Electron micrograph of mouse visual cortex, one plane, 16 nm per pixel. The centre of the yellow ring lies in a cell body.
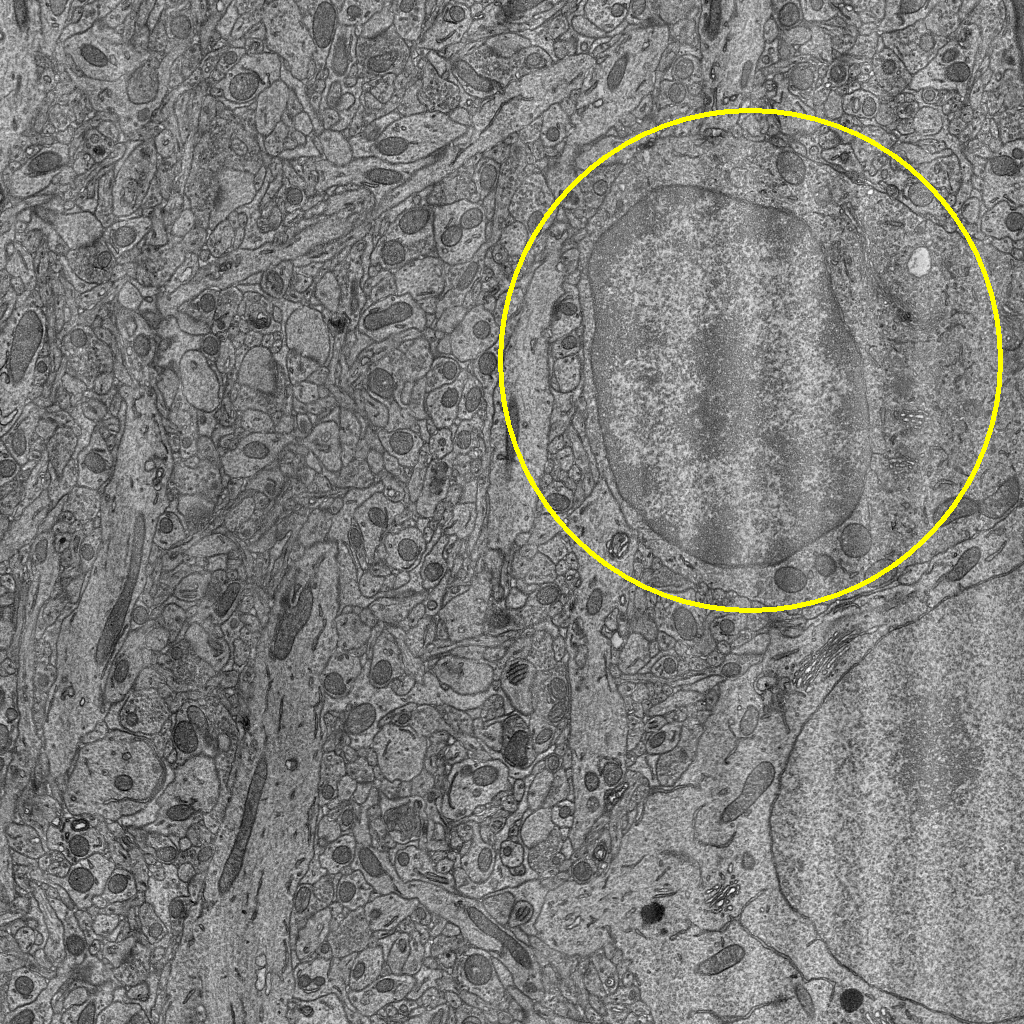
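Oligodendrocyte, mouse visual cortex, electron micrograph; cell at ring centre. Nucleus an upright oval, taller than wide, outline smooth without deep infoldings. Cytoplasm wider right of the nucleus than left, with small stacks of flattened cisternae on the right.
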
